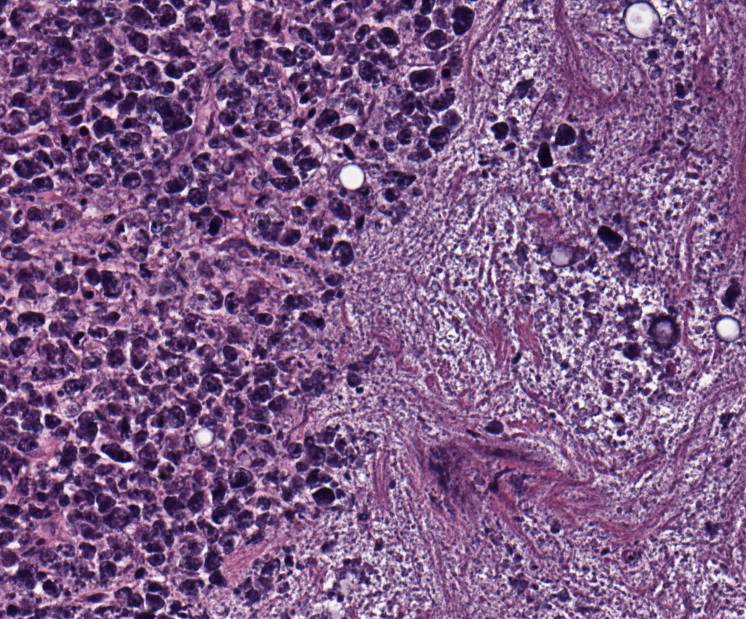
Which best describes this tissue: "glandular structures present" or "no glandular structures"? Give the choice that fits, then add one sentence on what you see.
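No glandular structures. No glands or epithelial linings are present anywhere in the field.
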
